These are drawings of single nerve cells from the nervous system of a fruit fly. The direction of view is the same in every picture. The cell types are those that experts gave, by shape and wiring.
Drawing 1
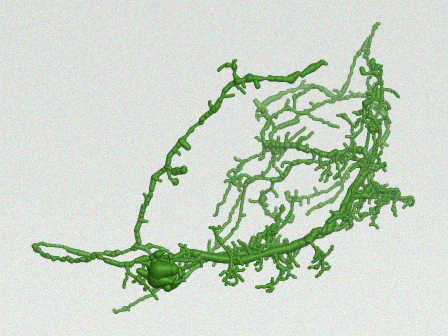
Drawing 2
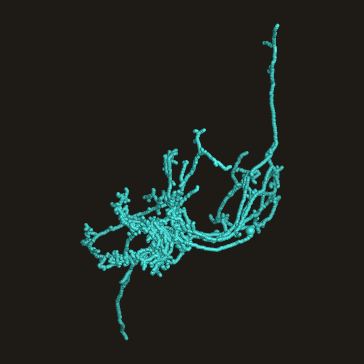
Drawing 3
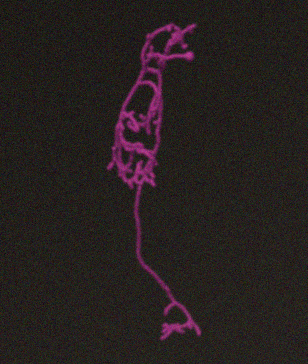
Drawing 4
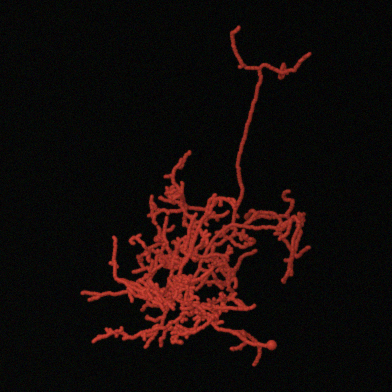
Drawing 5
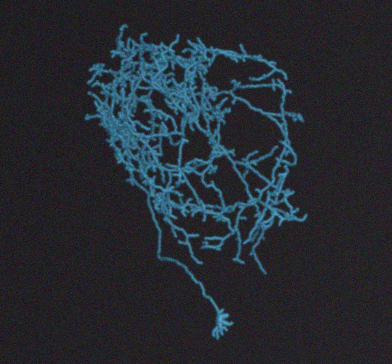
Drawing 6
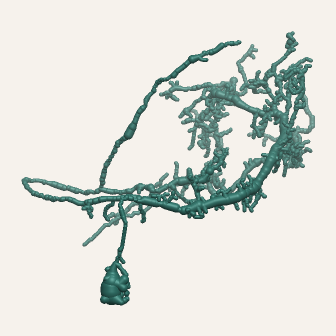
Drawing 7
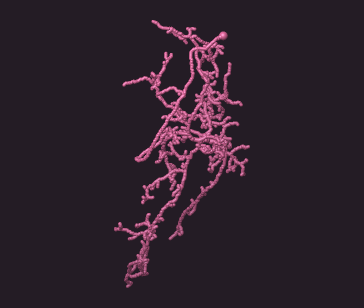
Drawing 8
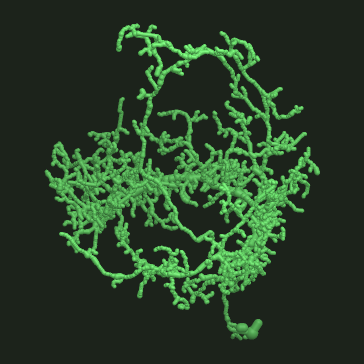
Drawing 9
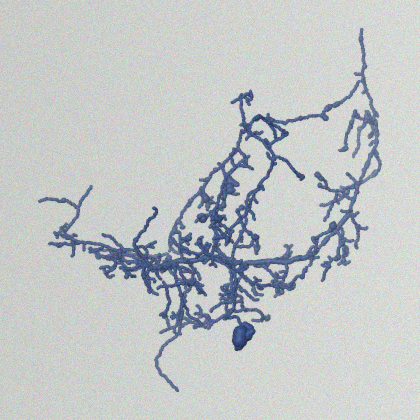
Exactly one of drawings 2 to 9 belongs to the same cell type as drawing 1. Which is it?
6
